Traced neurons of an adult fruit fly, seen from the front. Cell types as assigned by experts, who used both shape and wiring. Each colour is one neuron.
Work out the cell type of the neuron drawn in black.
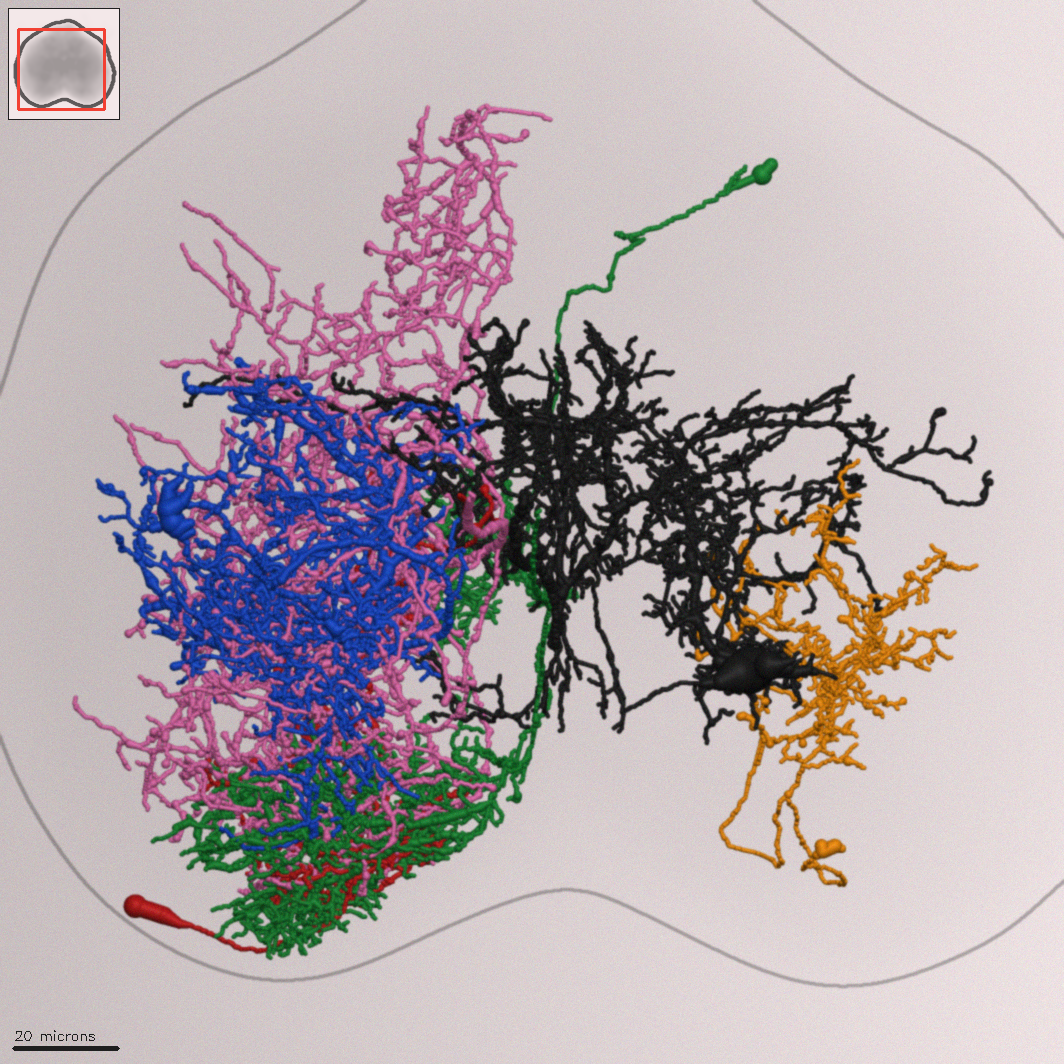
AN07B004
